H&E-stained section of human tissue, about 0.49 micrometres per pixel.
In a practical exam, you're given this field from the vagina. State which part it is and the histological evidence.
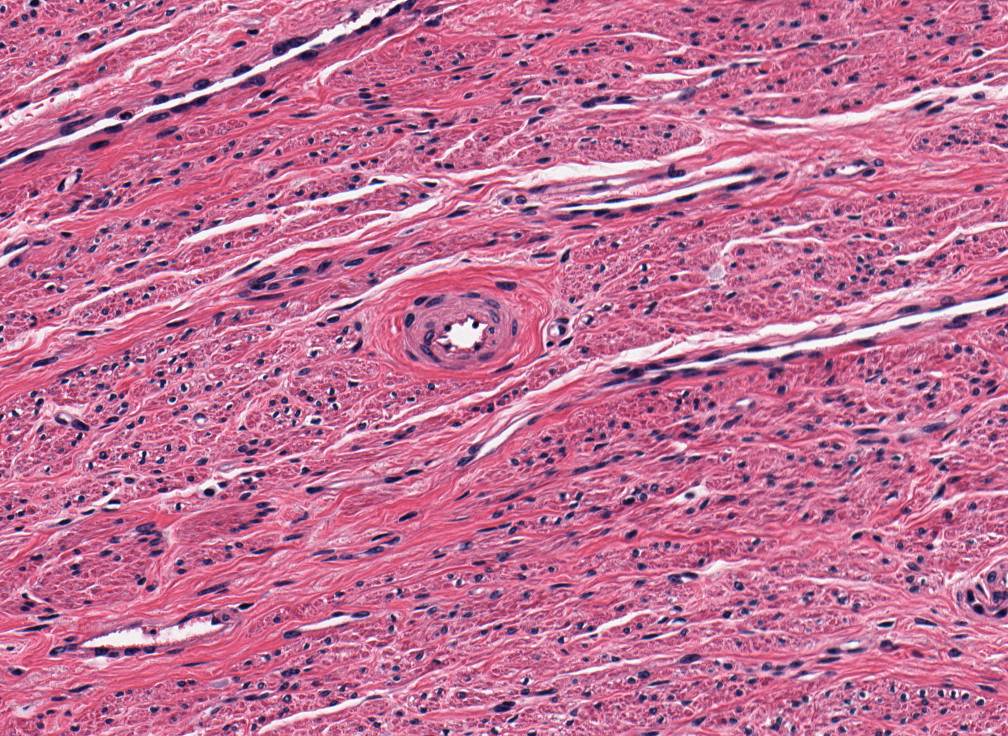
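The part shown is smooth muscle, in long bundles running diagonally from lower left to upper right across the field. Many cells are cut across, their nuclei small round dots in pale pink cytoplasm.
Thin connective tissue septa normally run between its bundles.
Here strands of deeper pink fibrous tissue with elongated nuclei separate them.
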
